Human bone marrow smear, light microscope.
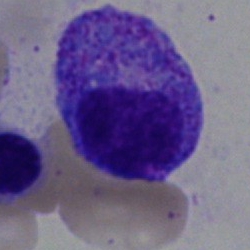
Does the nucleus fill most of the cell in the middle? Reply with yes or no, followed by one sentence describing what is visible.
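No. The cytoplasm is abundant and blue-violet.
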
